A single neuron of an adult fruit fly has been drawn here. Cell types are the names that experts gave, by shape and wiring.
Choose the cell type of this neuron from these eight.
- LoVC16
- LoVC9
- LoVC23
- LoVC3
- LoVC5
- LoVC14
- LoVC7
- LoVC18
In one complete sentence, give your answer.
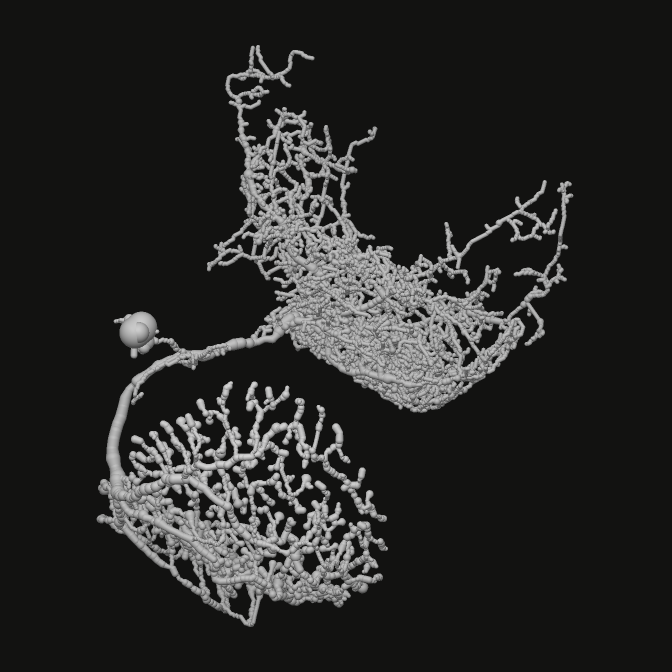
The cell type of the neuron here is LoVC16.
